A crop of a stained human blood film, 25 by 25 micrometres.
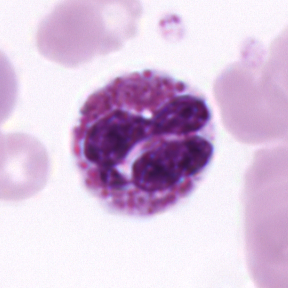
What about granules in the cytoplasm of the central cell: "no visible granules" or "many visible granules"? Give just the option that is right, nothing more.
Many visible granules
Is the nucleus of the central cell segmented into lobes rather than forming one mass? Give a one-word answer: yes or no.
Yes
